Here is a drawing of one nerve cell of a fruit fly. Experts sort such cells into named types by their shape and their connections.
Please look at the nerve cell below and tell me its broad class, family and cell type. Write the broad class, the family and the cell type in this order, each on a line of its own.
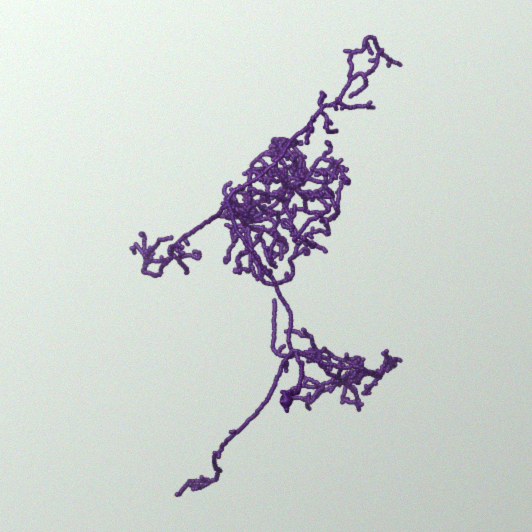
central-brain intrinsic neuron
class CX
ExR5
